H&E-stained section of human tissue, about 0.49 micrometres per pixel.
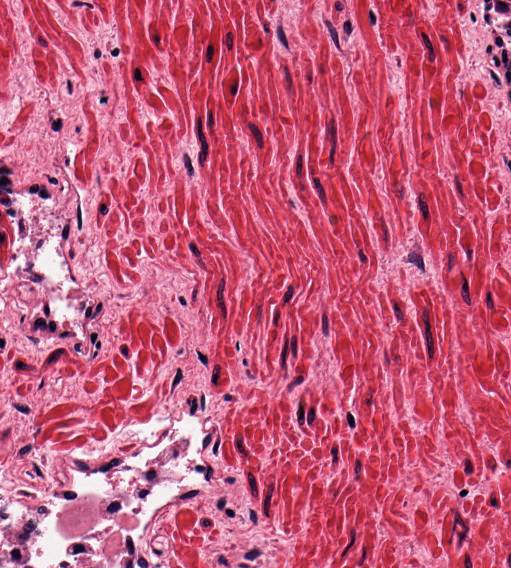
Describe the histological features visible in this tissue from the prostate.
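Dense band of deeply eosinophilic elongated cells: centre and right of field. Looser pale tissue along left side. Centrally, cells run roughly top to bottom, gently wavy. Nuclei dark, slender, aligned with long axis of cells. Cytoplasm bright deep red; no visible cross-striations.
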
